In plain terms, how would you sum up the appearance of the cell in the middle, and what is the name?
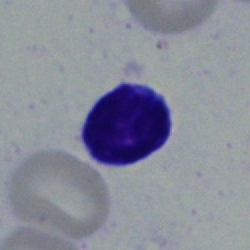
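Round to slightly oval, I'd say, with an edge that is mostly smooth. The nucleus takes up nearly the whole cell, its chromatin very dark purple-blue and dense throughout, and I see little or no cytoplasm around it. So: a lymphocyte.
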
